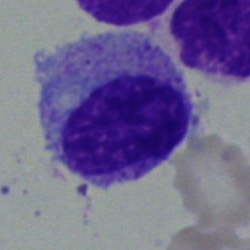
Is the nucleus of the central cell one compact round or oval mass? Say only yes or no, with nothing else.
Yes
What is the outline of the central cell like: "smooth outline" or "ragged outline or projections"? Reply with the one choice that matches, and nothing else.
Ragged outline or projections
